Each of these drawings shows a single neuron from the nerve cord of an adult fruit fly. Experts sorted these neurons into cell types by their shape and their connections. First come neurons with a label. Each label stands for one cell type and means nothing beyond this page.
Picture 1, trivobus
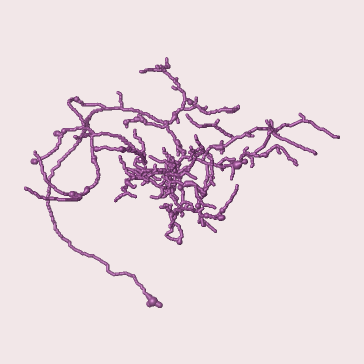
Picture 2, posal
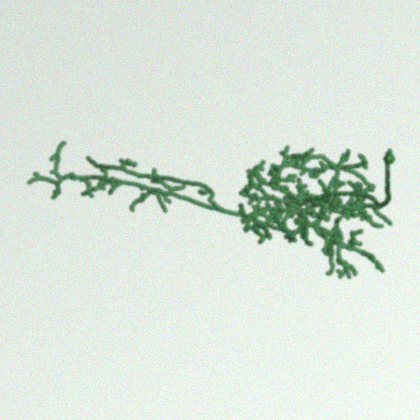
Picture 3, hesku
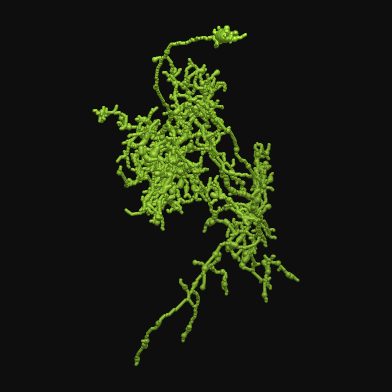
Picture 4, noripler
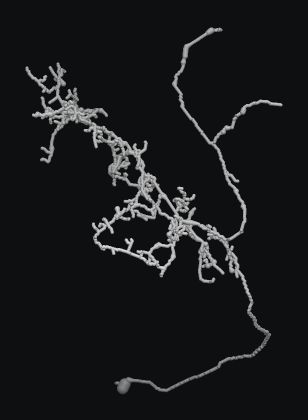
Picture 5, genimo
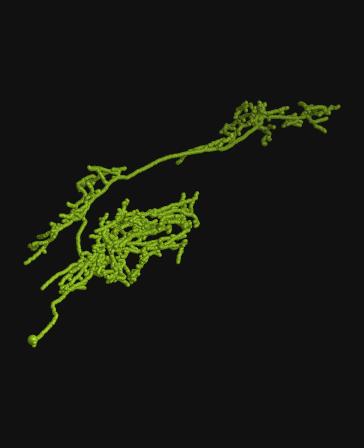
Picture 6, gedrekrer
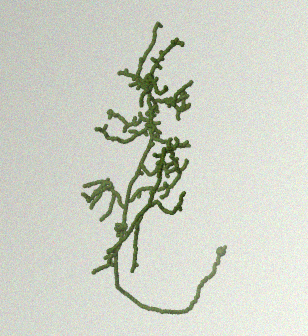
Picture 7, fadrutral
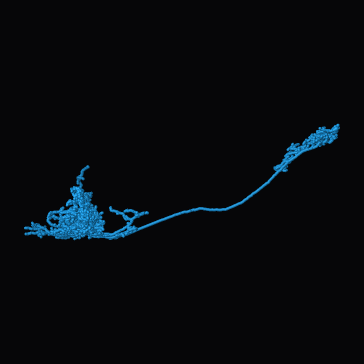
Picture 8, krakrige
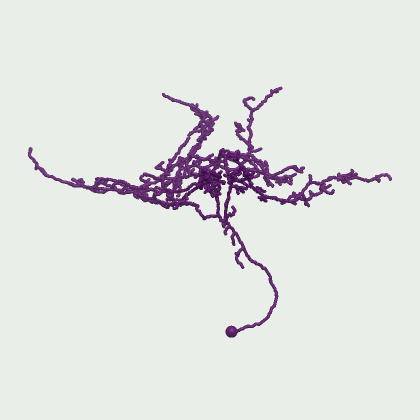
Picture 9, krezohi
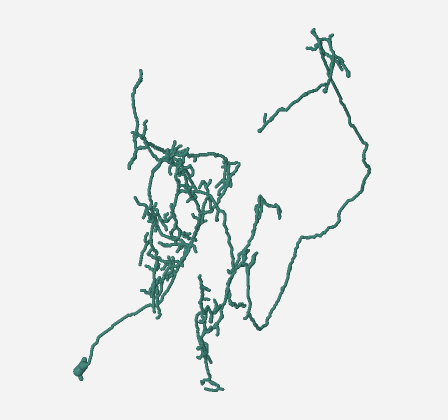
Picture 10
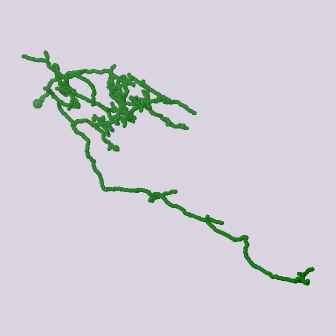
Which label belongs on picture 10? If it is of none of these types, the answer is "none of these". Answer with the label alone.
krezohi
